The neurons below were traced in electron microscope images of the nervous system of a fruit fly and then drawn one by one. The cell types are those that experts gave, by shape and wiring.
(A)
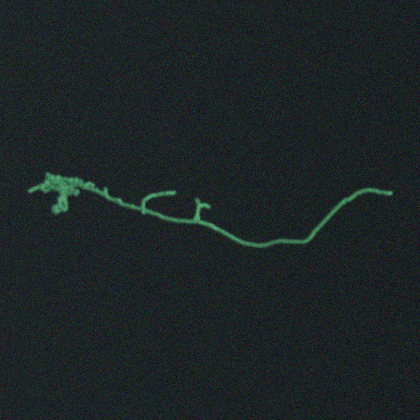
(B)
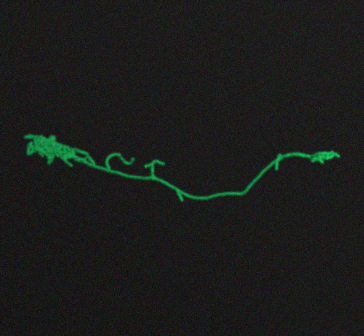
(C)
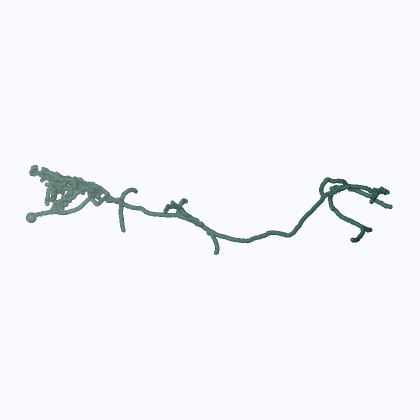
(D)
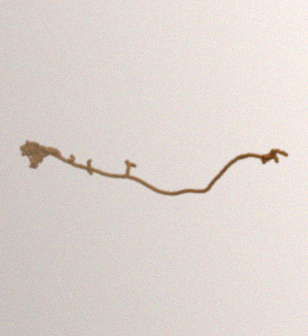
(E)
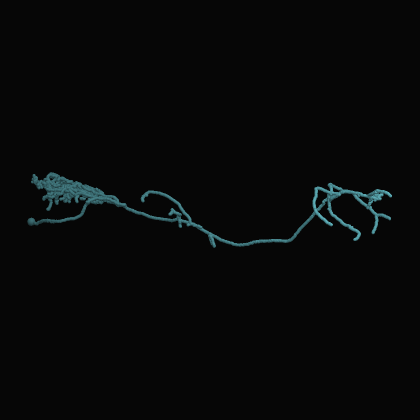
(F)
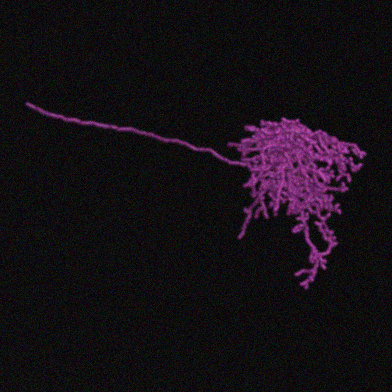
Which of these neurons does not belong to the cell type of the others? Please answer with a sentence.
The neuron in picture F is of another cell type than the rest.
